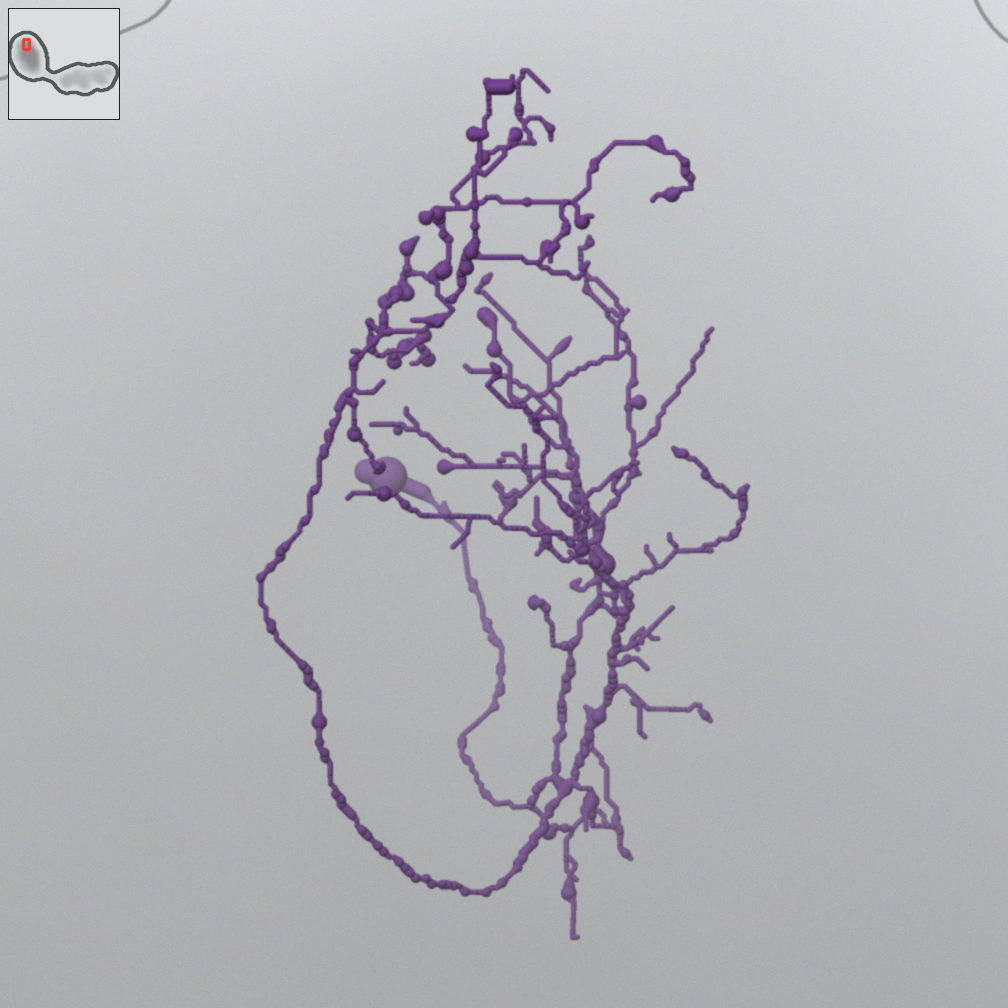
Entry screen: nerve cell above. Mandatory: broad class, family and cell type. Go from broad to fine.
central-brain intrinsic neuron; hemilineage SLPal2; CB1419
